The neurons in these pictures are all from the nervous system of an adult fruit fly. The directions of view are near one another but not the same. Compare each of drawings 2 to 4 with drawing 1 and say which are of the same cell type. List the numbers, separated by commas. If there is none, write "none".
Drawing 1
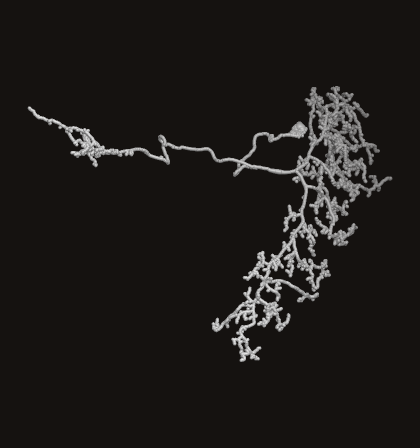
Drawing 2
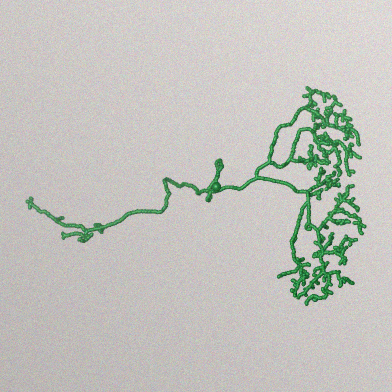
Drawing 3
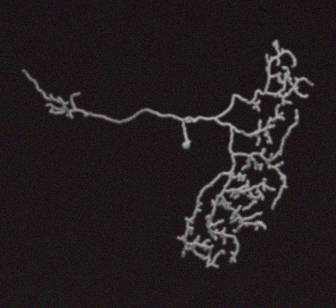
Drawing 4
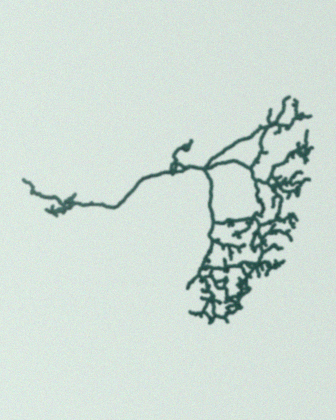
none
